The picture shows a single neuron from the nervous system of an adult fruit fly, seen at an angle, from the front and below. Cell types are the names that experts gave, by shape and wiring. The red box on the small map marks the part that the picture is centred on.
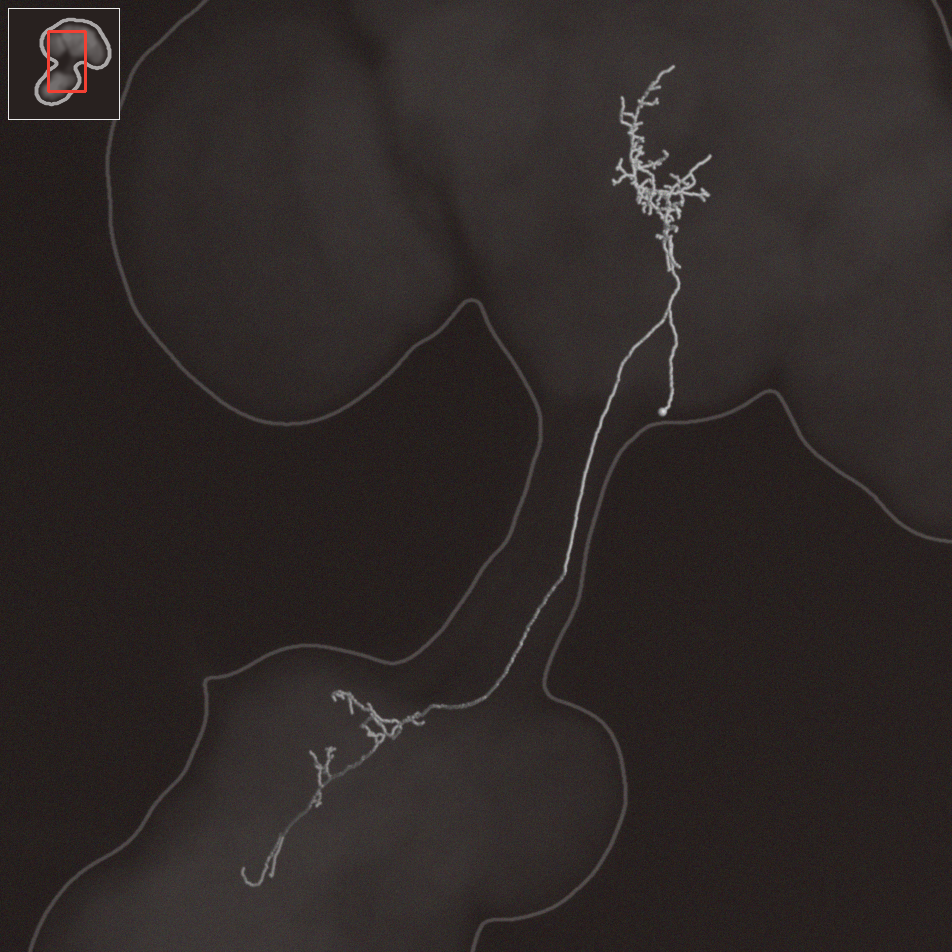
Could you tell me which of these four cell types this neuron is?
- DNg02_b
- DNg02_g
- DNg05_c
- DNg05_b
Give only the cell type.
DNg02_g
